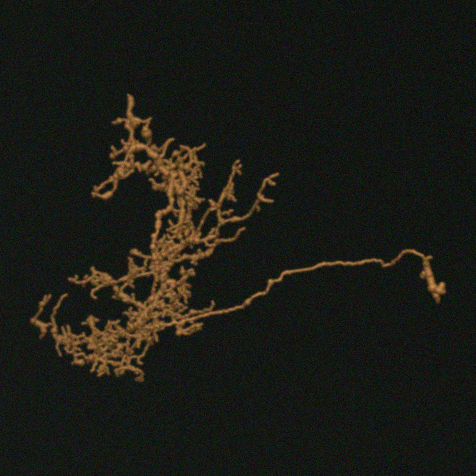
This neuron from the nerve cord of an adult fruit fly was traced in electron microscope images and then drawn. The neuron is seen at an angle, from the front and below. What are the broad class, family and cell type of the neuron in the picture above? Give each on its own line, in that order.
nerve-cord intrinsic neuron
hemilineage 13B
IN13B019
